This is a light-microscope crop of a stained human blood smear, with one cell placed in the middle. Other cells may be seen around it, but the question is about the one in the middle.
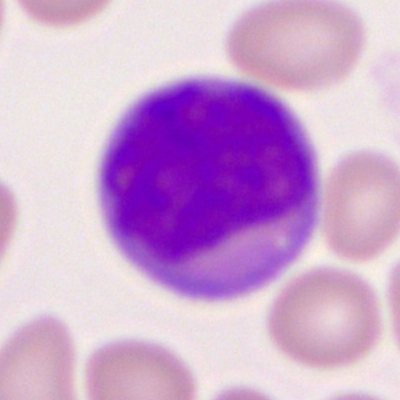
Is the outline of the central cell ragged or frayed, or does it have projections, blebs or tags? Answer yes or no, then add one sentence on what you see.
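No. The cell surface has no projections.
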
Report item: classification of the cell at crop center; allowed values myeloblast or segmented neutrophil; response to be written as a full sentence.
Here the cell in the middle is a myeloblast.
